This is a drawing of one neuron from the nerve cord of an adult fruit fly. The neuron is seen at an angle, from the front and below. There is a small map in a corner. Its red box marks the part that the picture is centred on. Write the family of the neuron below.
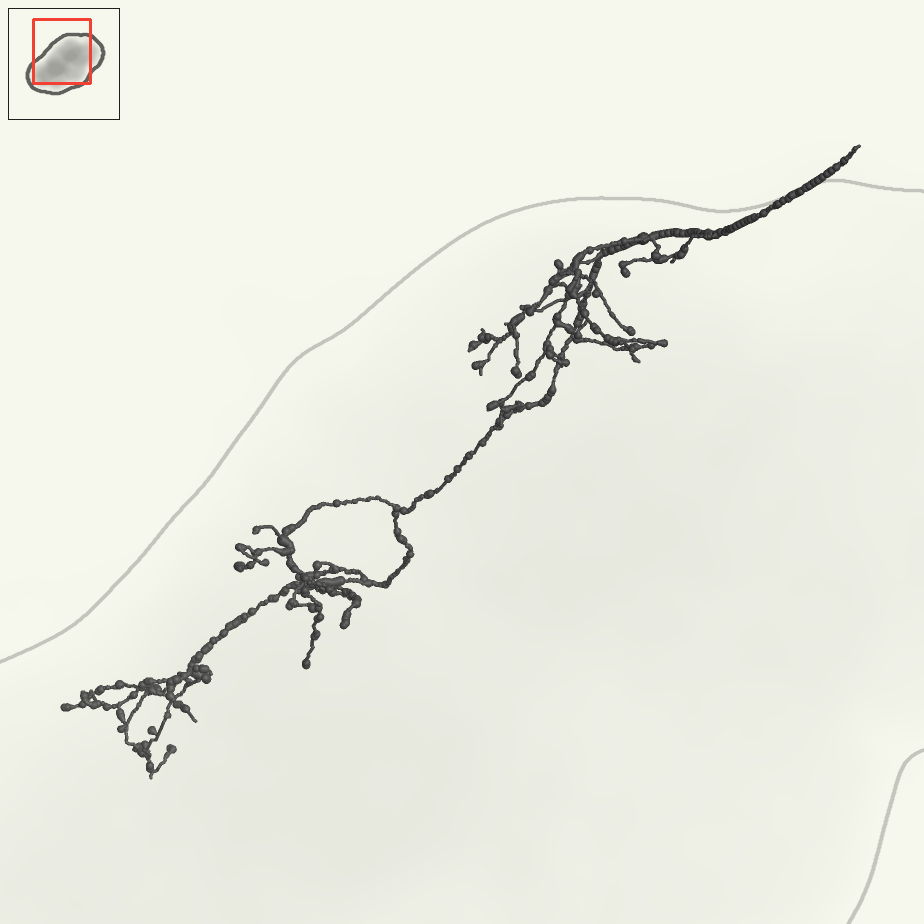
hemilineage 11A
